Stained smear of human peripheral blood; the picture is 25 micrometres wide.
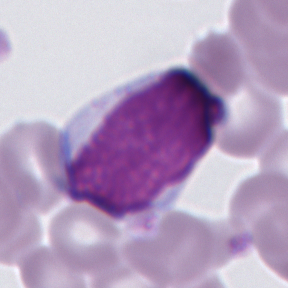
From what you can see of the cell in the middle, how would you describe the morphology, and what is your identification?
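Cell approx. 16 x 11 micrometres; nucleus approx. 16 x 9 micrometres, about 80% of cell area. Chromatin deep purple, finely and evenly stippled. Cytoplasm very pale, nearly colourless with a faint blue tinge, forming a crescent along the upper-left side of the nucleus. Small knob-like bulge on the nuclear margin at the right end. Identification: large granular lymphocyte.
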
